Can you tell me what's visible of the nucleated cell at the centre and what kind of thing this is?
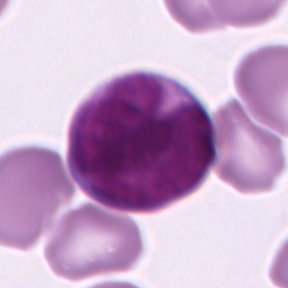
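Round outline; smooth surface without projections. Chromatin deep purple and finely patterned, no large coarse clumps. No granules visible anywhere in the cell. Name: myeloblast.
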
